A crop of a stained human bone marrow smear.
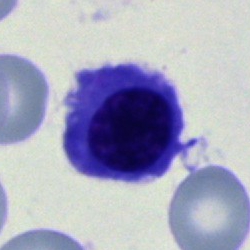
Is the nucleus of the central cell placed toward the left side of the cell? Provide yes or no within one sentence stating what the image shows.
No, this cell has its nucleus set toward the right.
